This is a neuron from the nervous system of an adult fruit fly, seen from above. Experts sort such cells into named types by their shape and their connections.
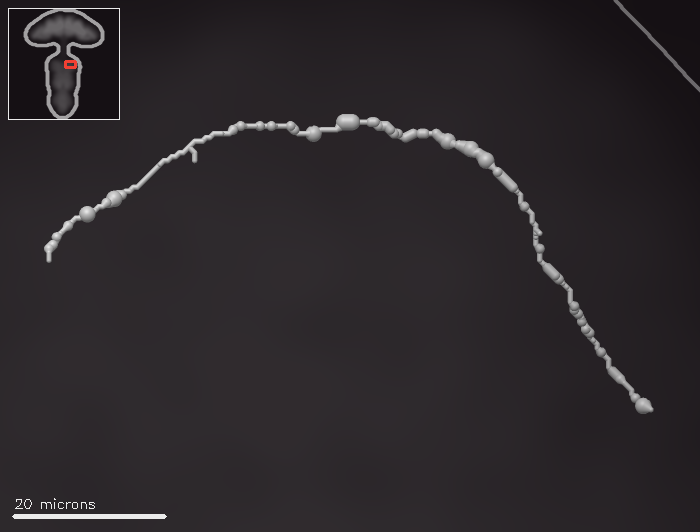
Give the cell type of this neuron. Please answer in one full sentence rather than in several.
What this neuron is, by cell type, is SNta40.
